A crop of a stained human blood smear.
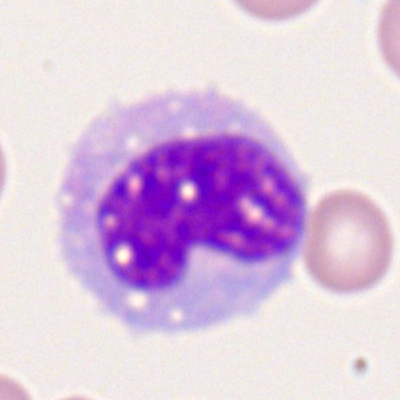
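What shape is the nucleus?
Kidney-shaped, with its indentation on the lower side; it stains deep purple.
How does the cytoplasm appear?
Pale greyish-lilac, with a few small clear spots.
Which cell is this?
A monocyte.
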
